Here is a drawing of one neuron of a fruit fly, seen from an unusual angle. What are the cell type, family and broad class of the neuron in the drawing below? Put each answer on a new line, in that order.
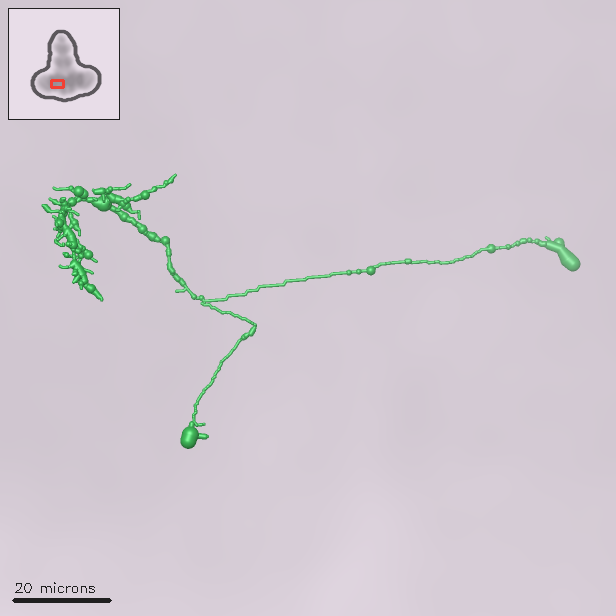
TuBu04
hemilineage AOTUv4_dorsal
central-brain intrinsic neuron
